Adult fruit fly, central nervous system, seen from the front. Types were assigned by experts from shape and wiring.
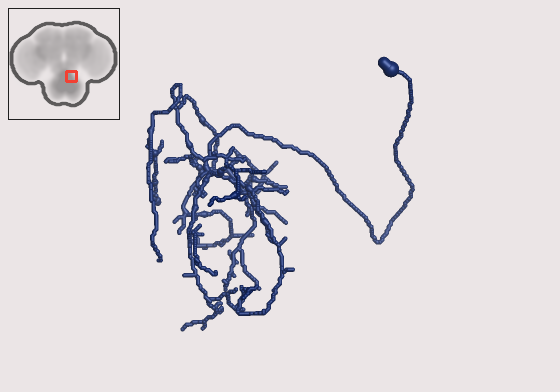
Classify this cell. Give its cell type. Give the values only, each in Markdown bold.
**IN11B022_a**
